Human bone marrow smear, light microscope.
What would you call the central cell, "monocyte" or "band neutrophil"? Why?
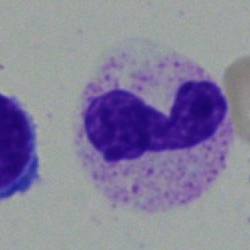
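This is a band neutrophil rather than a monocyte. Its nucleus is an elongated curved band, with the concave edge facing upward. The cytoplasm is abundant and pale pinkish-lilac, with small purple granules scattered throughout.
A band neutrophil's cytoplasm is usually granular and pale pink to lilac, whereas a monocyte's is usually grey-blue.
The granular, pinkish-lilac cytoplasm here therefore sides with the band neutrophil. The chromatin is dark purple and condensed.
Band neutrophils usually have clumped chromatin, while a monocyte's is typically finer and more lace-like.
The condensed chromatin fits the former.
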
